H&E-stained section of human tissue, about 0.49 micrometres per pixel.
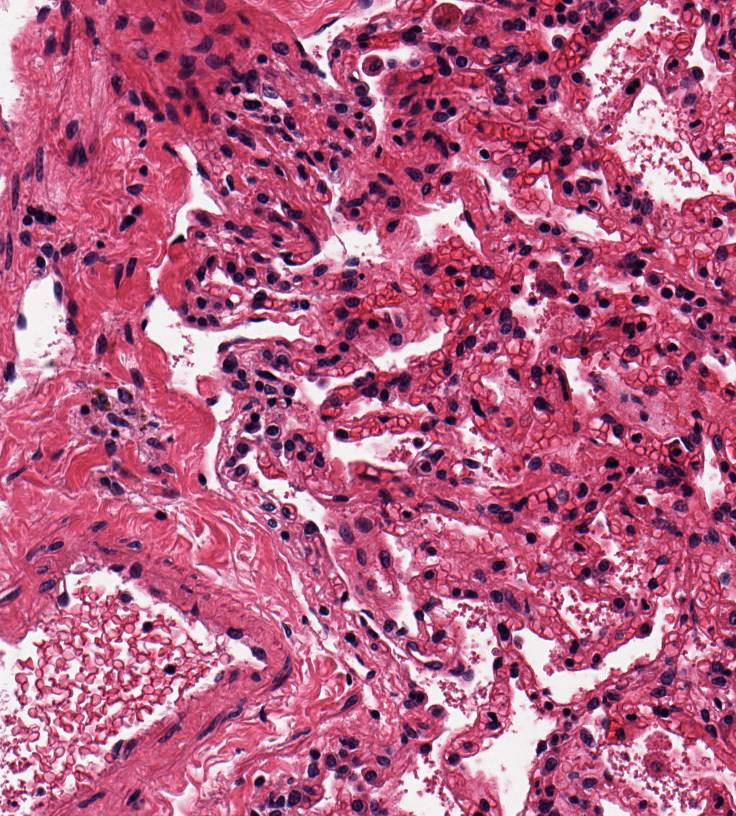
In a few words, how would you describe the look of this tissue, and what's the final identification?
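Thin branching septa form a network around irregular open spaces over the right and centre of the field; the left part is dense fibrous tissue. Capillaries within the septa are crowded with red blood cells, and most septal nuclei are small, round and darkly stained. A large lumen at the lower left is packed with red blood cells. This tissue is lung.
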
